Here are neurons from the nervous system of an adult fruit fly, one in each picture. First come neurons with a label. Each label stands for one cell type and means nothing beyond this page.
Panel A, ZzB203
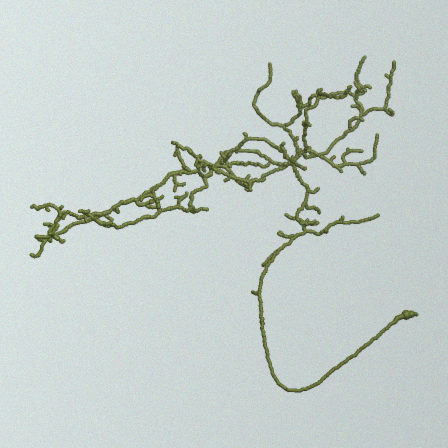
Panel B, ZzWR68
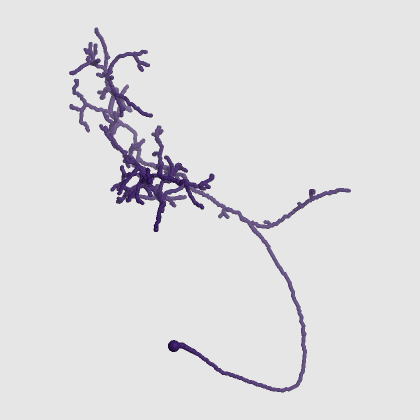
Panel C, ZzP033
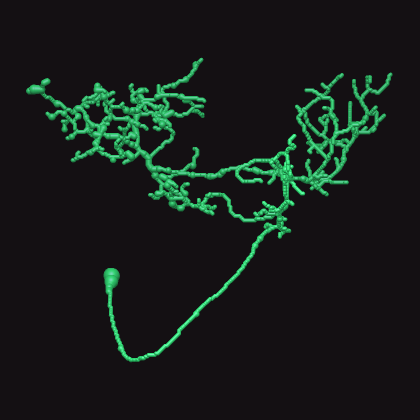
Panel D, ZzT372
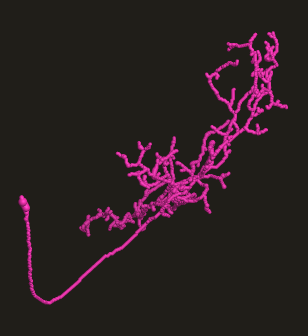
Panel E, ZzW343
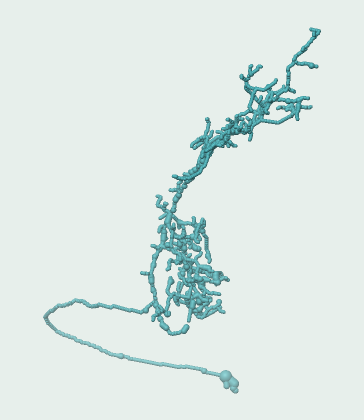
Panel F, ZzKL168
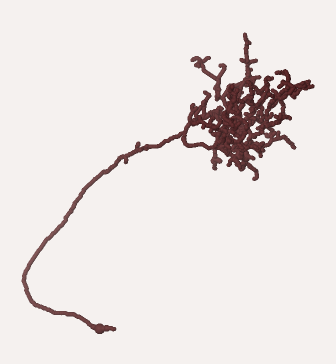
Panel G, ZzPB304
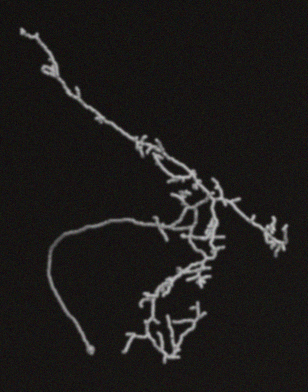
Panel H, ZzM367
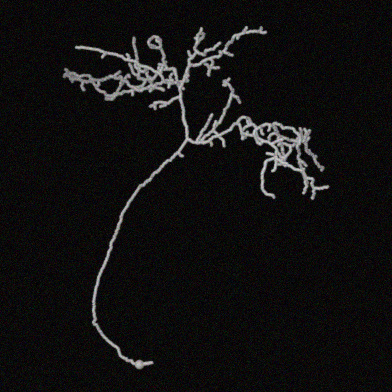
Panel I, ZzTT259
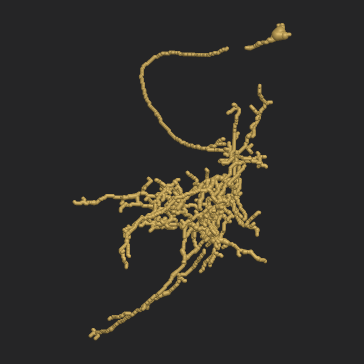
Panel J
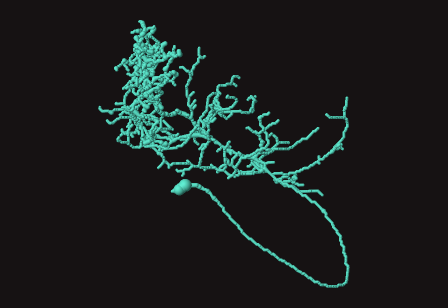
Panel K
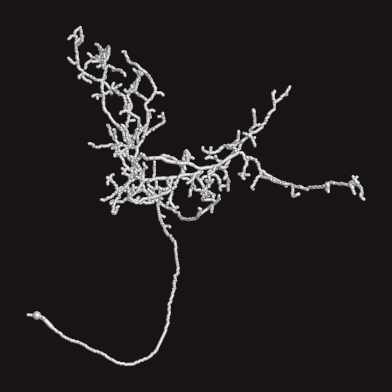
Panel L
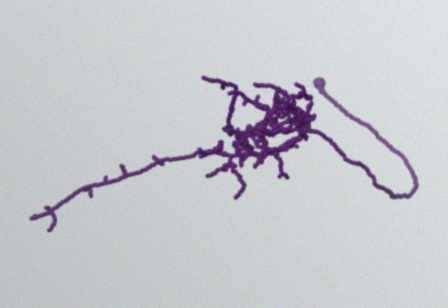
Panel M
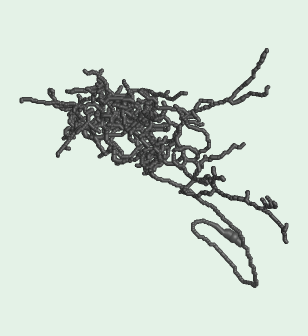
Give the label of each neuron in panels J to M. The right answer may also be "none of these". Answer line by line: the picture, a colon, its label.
J: ZzP033
K: ZzT372
L: none of these
M: ZzTT259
